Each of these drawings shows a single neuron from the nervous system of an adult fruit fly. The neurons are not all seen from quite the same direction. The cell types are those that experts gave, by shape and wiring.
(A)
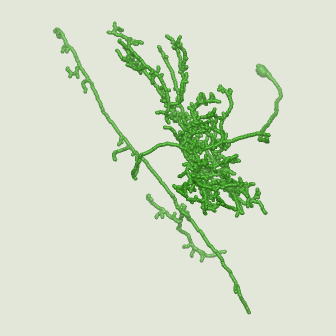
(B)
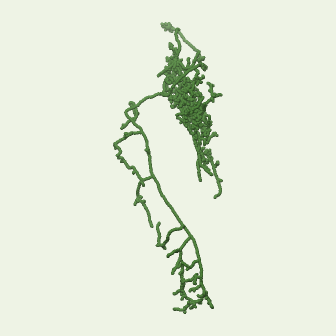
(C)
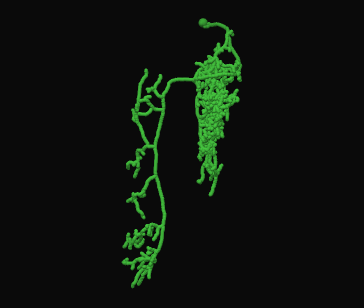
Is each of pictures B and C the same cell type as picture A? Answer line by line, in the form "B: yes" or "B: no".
B: yes
C: yes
